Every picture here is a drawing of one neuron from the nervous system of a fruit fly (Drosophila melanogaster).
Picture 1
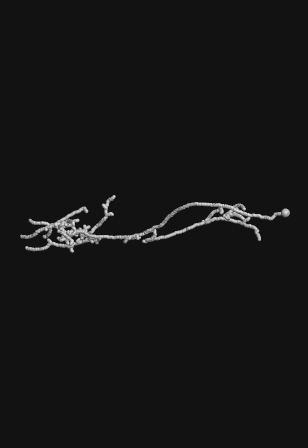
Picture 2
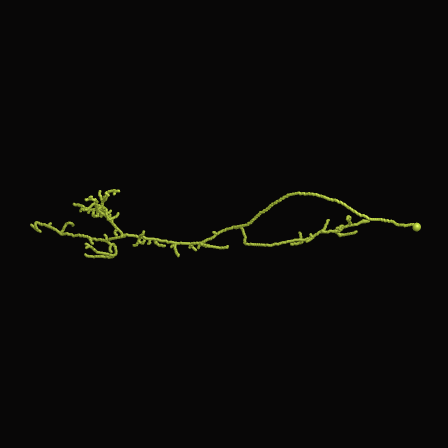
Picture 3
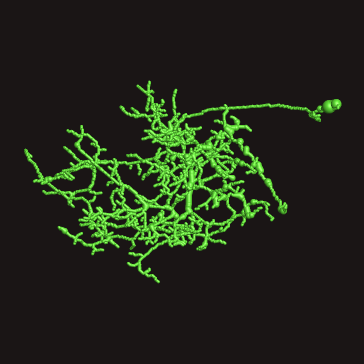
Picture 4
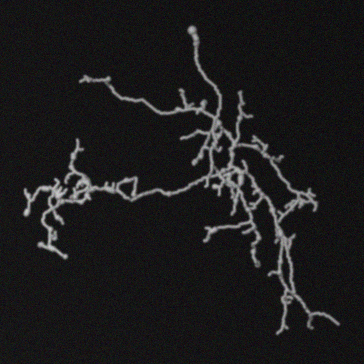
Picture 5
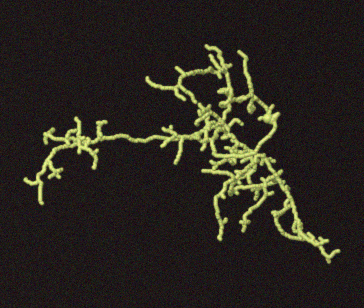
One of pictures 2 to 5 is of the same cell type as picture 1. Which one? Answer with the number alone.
2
